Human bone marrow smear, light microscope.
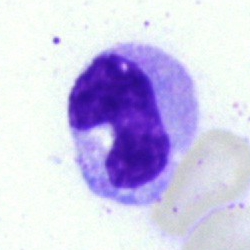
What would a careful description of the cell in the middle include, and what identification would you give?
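Notice the nucleus, deeply indented into a horseshoe that opens toward the lower left, its dark purple chromatin in coarse clumps. Cytoplasm is wider to its right than its left; a pale, nearly colourless patch sits in the notch at lower left. That's a band neutrophil.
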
